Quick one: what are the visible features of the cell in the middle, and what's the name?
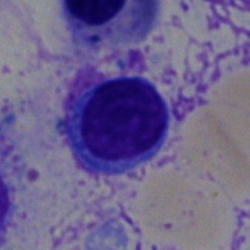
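Let's start with the edge: the cell is smooth and round. Now look at the chromatin, dense and dark purple. Around the nucleus runs a narrow deep blue rim of cytoplasm, broadest on the lower left side. This is an erythroblast.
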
